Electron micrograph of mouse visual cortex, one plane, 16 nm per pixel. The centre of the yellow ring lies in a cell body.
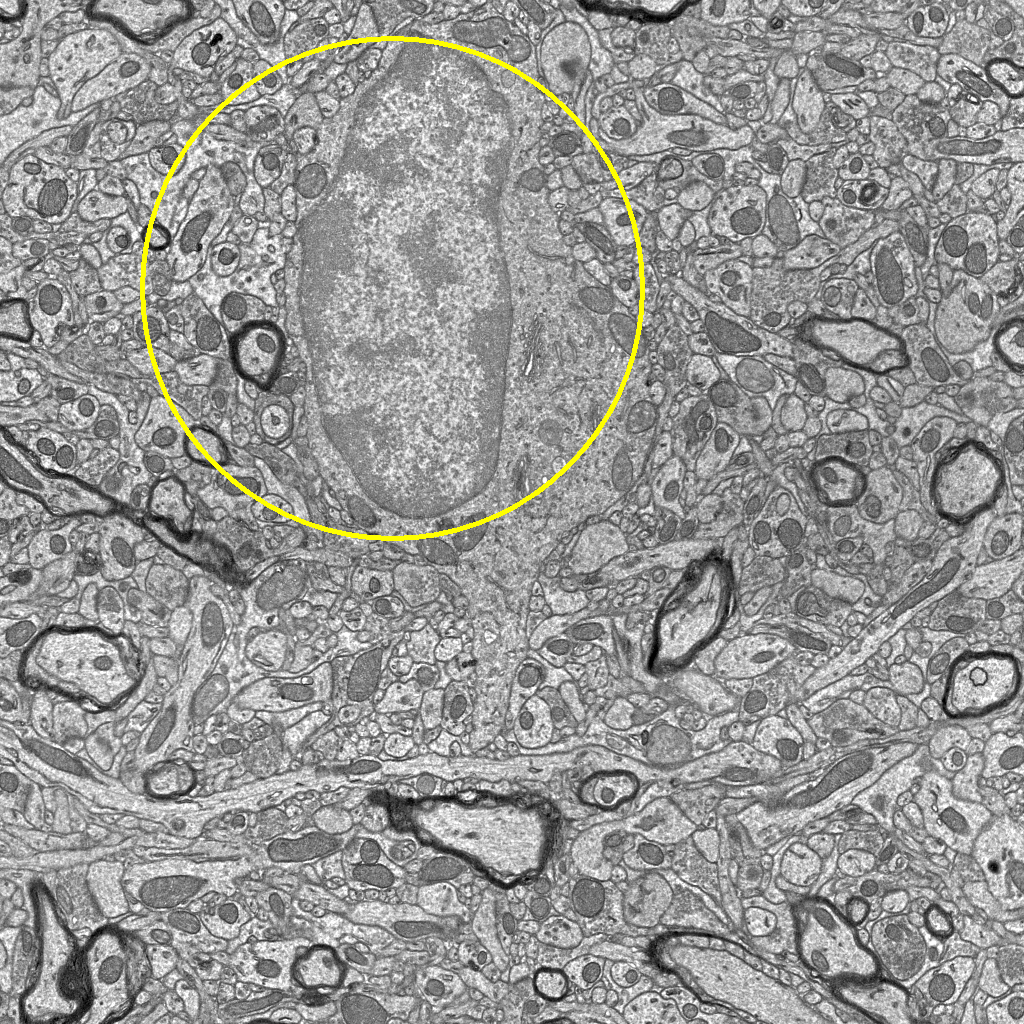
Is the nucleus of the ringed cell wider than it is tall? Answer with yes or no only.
No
